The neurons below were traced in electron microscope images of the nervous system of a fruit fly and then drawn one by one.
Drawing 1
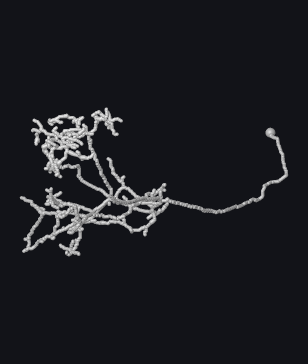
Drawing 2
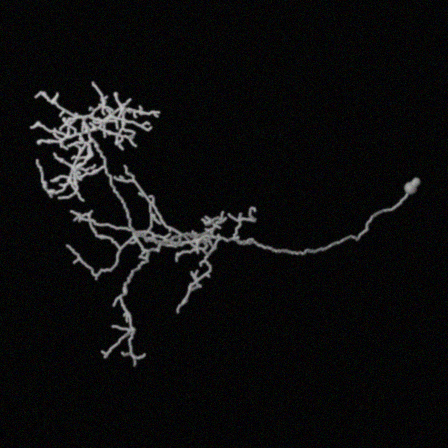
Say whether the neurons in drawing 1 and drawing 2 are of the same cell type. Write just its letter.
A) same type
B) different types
A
